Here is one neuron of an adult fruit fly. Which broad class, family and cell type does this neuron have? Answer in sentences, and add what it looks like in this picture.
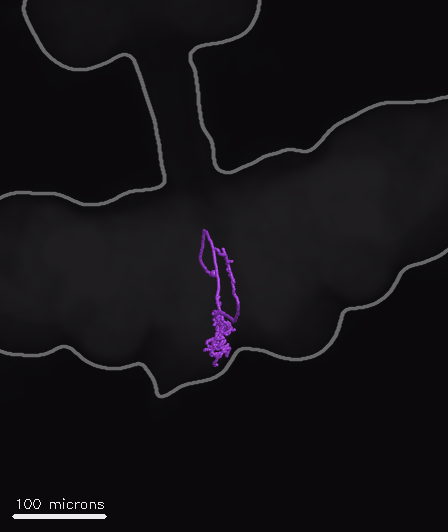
Its broad class is central-brain intrinsic neuron. Its family is hemilineage LB5. Its cell type is PRW017. The cell body is in the middle of the picture. From top to bottom in the picture it spans about 150 microns.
